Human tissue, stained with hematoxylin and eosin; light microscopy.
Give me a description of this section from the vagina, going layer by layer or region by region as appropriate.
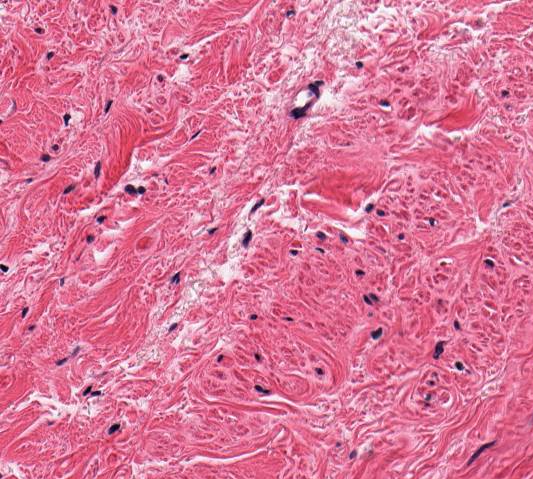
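Collagen bundles interlace in many directions instead of lying parallel. Across the right half, many bundles are cut crosswise and appear as rounded pink profiles separated by fine clefts. Nuclei are sparse, scattered singly through the fibrous tissue. They are small and dark, mostly spindle-shaped or oval, with no cytoplasm visible around them.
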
